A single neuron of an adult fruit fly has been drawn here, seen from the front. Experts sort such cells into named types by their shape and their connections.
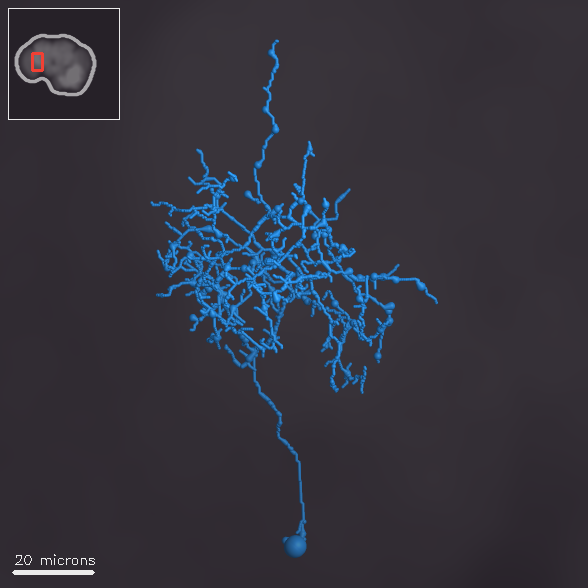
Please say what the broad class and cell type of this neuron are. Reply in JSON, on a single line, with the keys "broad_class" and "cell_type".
{"broad_class": "central-brain intrinsic neuron", "cell_type": "CB3104"}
